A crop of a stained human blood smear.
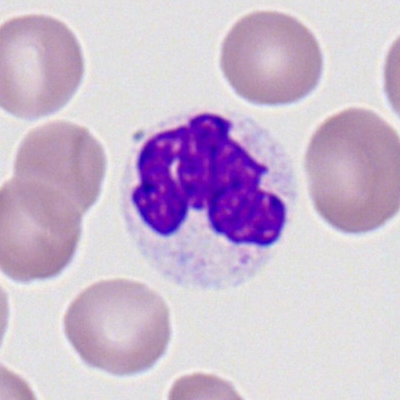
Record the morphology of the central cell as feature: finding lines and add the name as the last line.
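Nucleus: look, it is divided into several lobes
Chromatin: dark purple and coarsely clumped
Cytoplasm: a pale lilac-pink
Granules: fine and faint, within the cytoplasm
Name: segmented neutrophil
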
